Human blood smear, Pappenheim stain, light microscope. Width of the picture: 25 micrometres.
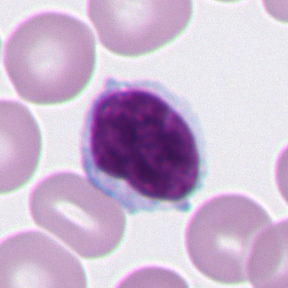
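Typical lymphocyte: note that its outline is irregular, with small frayed projections. The cytoplasm is pale blue, and its rim is widest on the lower left side of the nucleus. The nucleus is oval, about 11 by 8 micrometres, with a shallow notch in its lower edge.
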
